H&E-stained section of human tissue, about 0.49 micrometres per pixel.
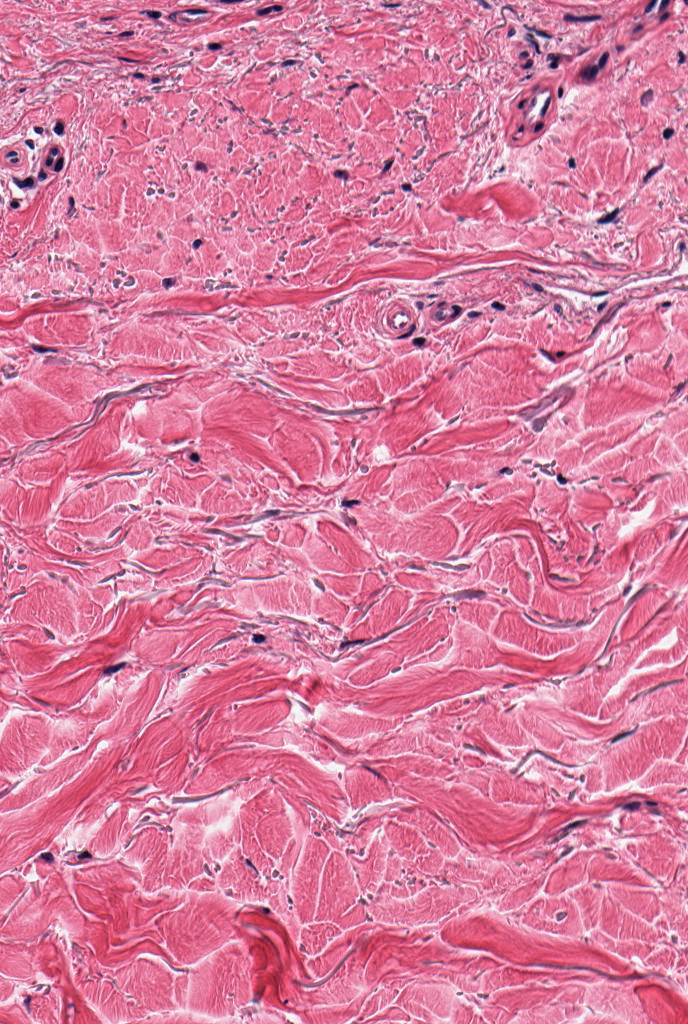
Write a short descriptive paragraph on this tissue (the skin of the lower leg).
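Collagen: finer and more loosely arranged in the upper third than in the coarse bundles below. Vessels: small, with narrow lumens, lying in the upper third, including near the upper left and upper right corners. Nuclei: sparse, small, dark and mostly spindle-shaped, scattered singly between the bundles. Fat cells: none anywhere in the field.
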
